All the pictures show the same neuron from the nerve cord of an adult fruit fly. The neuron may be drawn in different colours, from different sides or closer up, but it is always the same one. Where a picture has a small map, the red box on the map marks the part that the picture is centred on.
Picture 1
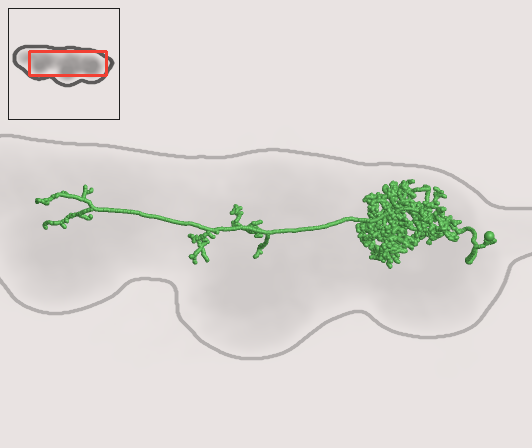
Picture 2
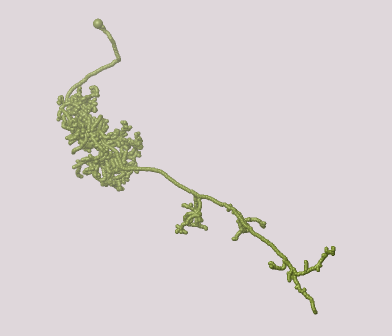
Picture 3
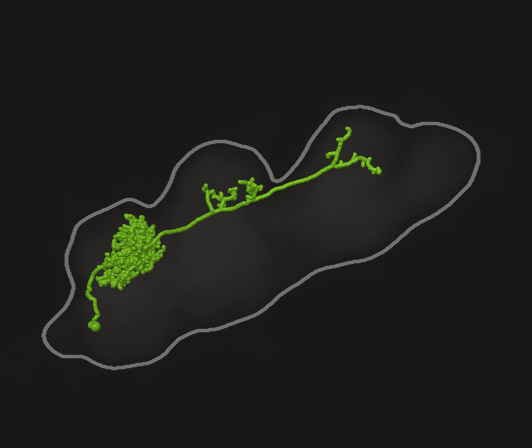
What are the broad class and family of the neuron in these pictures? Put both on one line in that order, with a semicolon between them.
nerve-cord intrinsic neuron; hemilineage 01A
